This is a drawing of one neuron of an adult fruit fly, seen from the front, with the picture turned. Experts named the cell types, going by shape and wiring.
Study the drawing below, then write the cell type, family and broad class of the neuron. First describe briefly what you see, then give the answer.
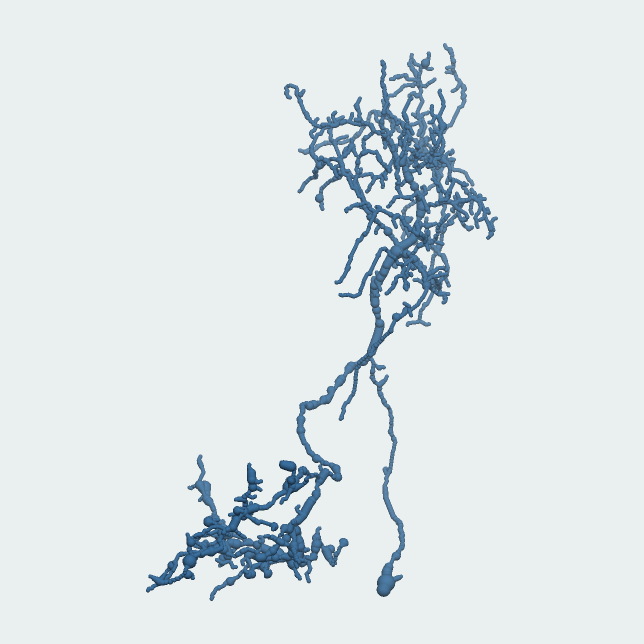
The cell body is at the bottom of the picture. As drawn here it is taller than it is wide. The cell type is SLP390. Its family is hemilineage SMPpd1. It is a central-brain intrinsic neuron.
